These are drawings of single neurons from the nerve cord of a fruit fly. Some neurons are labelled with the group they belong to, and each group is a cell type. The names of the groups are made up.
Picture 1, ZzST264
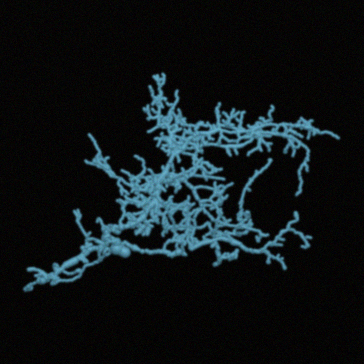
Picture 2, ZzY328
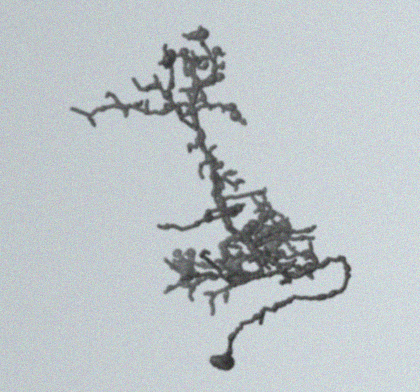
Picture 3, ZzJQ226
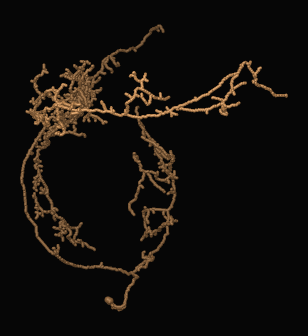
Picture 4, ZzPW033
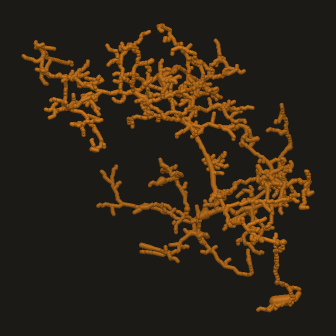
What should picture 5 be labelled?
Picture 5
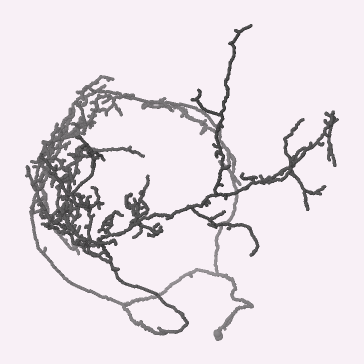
ZzJQ226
